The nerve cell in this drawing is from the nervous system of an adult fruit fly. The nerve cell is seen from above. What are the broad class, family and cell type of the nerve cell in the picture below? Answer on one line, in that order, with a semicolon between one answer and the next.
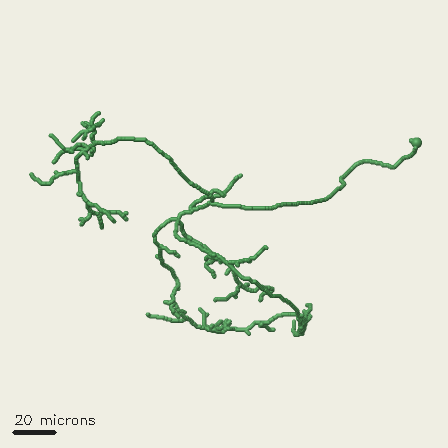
central-brain intrinsic neuron; hemilineage SIPa1_ventral; CB3249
